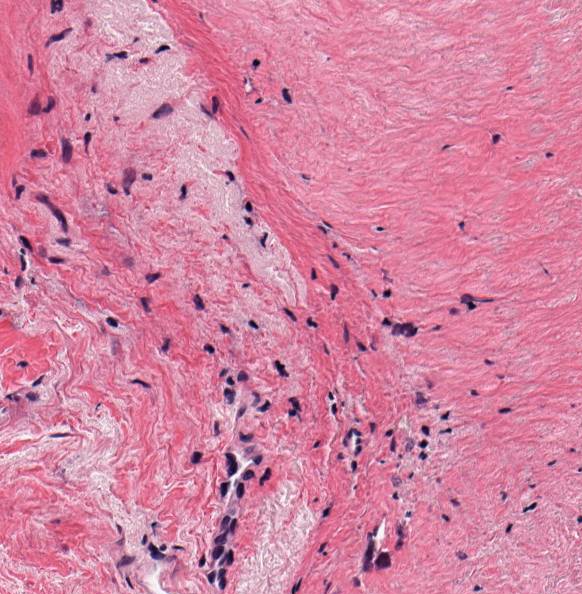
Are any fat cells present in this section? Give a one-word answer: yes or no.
No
